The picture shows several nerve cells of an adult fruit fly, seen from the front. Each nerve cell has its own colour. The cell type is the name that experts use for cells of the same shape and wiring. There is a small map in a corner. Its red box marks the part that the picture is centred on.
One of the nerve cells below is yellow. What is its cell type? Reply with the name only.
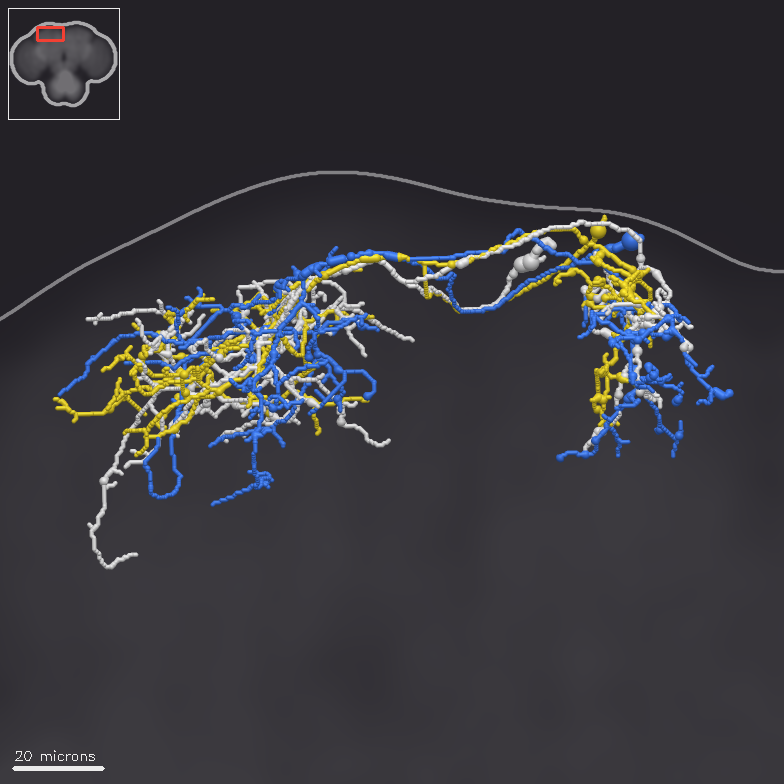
CB3121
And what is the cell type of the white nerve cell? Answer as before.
SLP429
